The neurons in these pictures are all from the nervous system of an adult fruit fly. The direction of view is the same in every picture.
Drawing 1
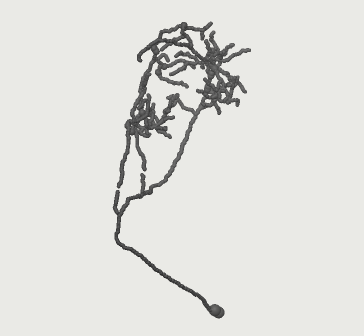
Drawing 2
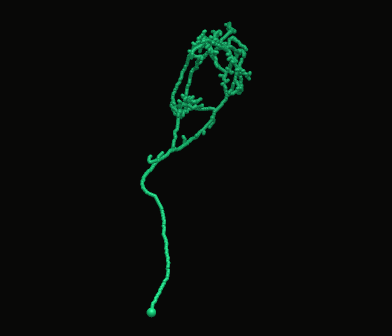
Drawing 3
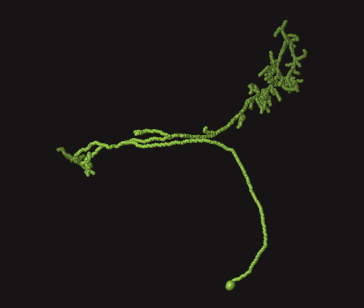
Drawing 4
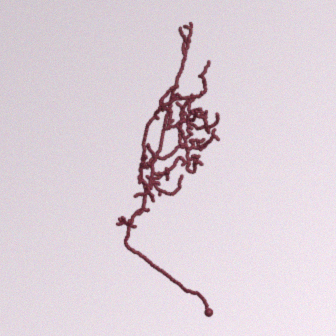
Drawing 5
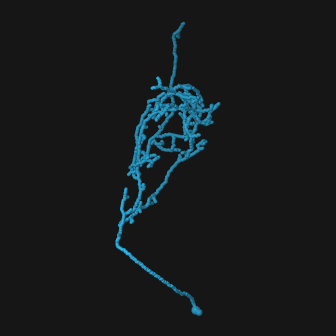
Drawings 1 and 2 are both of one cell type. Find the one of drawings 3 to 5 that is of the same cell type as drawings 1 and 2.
5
